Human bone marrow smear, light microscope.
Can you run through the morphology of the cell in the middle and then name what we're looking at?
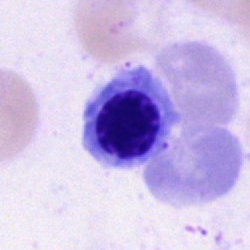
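In the nucleus, the chromatin is dark purple and coarsely clumped, and no nucleoli can be seen. No granules are present in the cytoplasm. The outline of the cell is irregular and slightly angular rather than smoothly round. Answer: erythroblast.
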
